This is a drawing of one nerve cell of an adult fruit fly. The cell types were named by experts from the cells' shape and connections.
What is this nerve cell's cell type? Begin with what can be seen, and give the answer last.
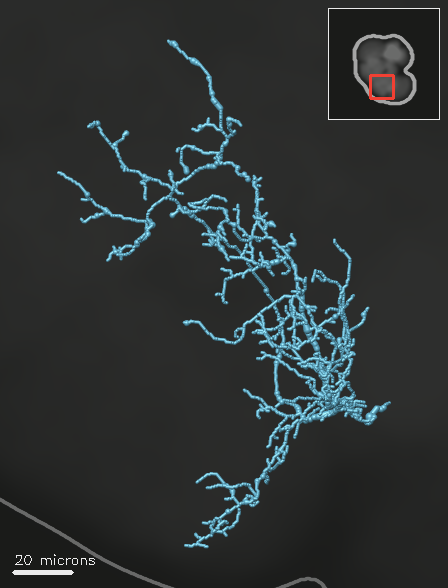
By the scale bar it is about 180 microns tall in this view. Dozens of branch ends can be seen. It is a central-brain intrinsic neuron. Its cell type is PLP053.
